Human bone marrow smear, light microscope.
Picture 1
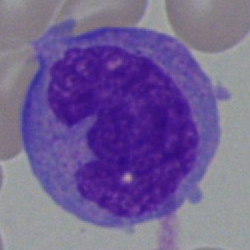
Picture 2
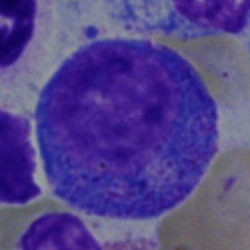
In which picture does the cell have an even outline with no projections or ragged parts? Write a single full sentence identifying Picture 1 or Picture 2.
In picture 2, the cell has a smooth edge rather than a rough one.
